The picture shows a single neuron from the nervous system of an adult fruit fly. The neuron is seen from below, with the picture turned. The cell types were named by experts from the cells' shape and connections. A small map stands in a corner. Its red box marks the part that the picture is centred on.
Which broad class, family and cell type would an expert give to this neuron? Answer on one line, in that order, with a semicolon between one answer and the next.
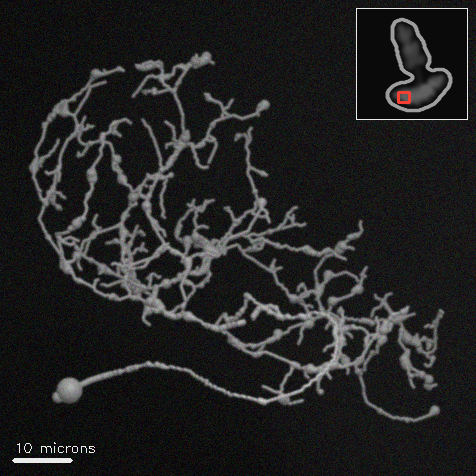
central-brain intrinsic neuron; hemilineage LHl1; LHAV4e1_b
